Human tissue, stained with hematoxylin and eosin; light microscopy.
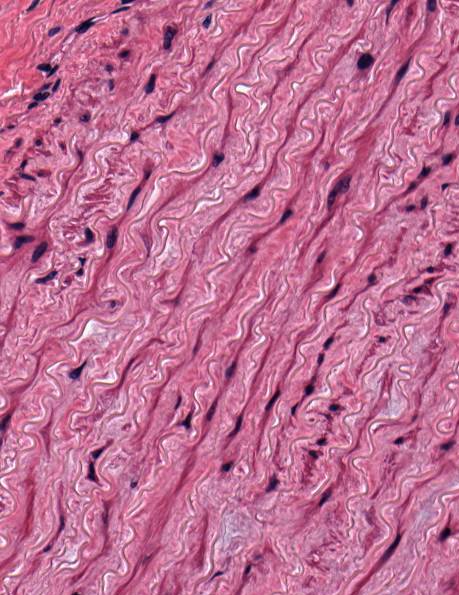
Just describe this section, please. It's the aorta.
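Fibres: tight, regular wavy outline along their length. Nuclei elongated and dark, long axes lying along the fibres. Narrow pale clefts between the wavy fibre bundles. Upper left corner: fibres less regularly aligned than in the rest of the field.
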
